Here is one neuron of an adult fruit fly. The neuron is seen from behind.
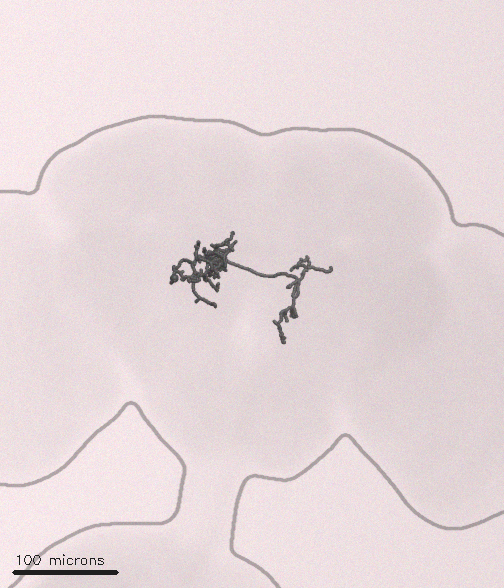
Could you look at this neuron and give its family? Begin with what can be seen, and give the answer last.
From left to right in the picture it spans about 160 microns. As drawn here it is wider than it is tall. It is a central-brain intrinsic neuron. The family is hemilineage DM5_central.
